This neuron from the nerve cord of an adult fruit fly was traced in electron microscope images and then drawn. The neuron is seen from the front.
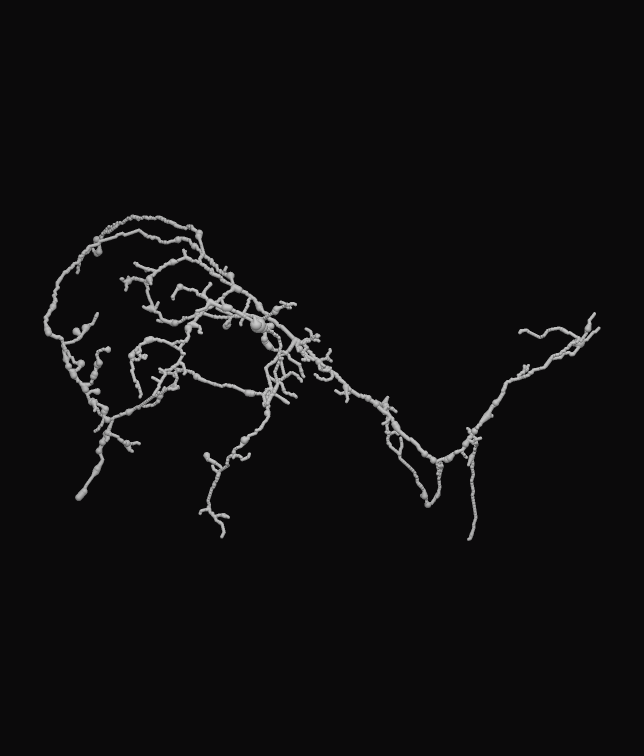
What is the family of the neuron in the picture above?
hemilineage 16B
